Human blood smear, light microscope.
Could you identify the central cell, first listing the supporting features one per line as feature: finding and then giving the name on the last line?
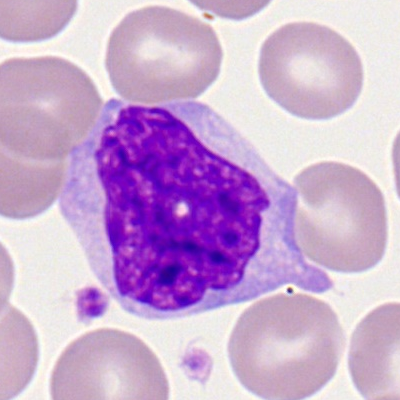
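Outline: irregular, angular, not round
Chromatin: coarse, clumped, dark purple, paler gaps between clumps
Cytoplasm: pale greyish blue
Granules: none visible
Name: monocyte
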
